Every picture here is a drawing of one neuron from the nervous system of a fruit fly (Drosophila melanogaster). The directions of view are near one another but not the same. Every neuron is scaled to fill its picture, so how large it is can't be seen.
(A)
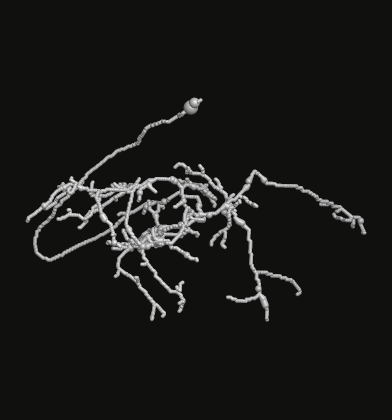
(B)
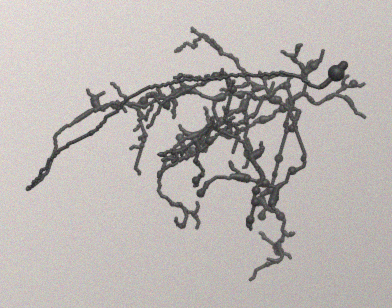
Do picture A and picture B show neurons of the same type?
yes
